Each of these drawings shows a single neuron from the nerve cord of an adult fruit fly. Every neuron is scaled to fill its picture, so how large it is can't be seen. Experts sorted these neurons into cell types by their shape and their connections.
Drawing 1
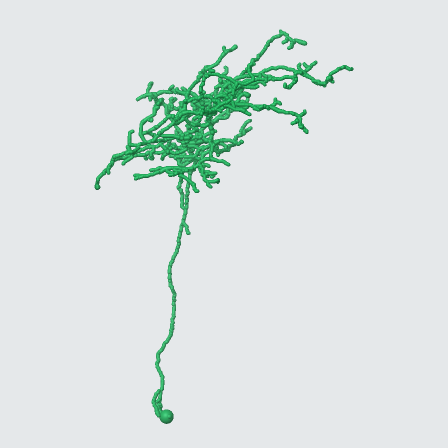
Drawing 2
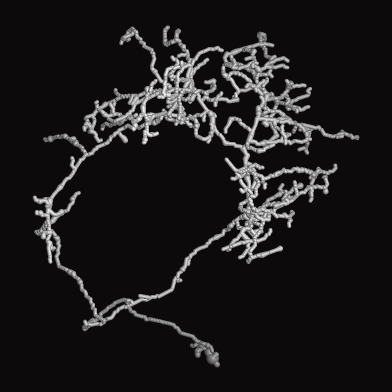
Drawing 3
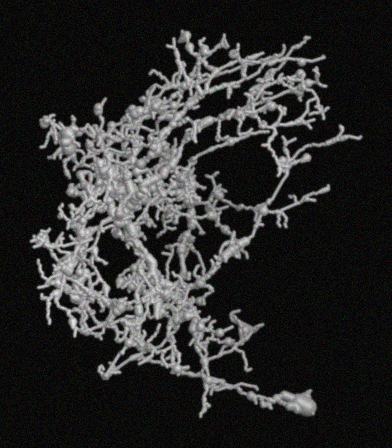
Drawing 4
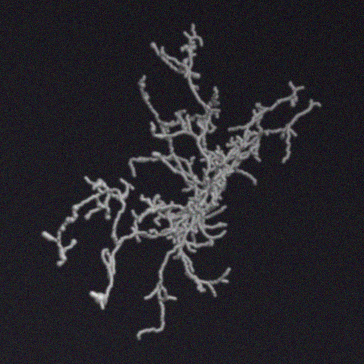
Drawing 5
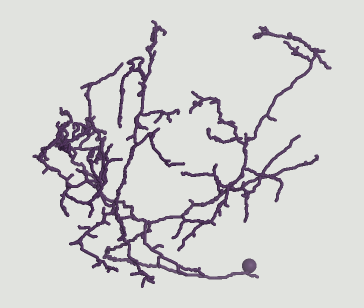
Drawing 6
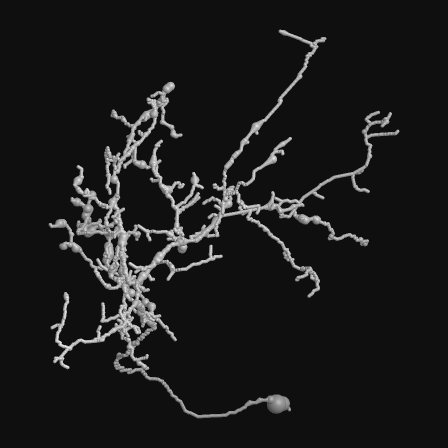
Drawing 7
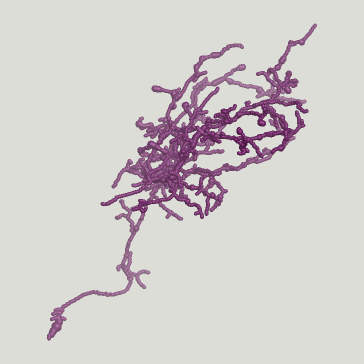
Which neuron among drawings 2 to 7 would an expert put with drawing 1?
7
